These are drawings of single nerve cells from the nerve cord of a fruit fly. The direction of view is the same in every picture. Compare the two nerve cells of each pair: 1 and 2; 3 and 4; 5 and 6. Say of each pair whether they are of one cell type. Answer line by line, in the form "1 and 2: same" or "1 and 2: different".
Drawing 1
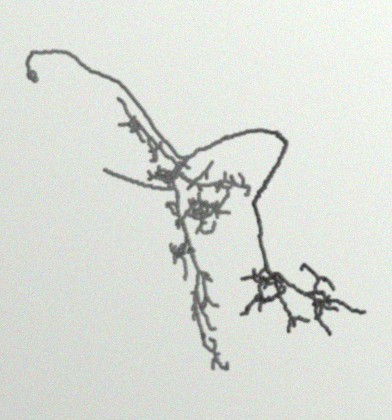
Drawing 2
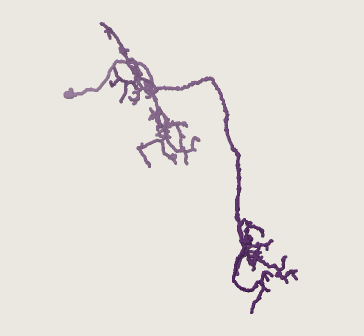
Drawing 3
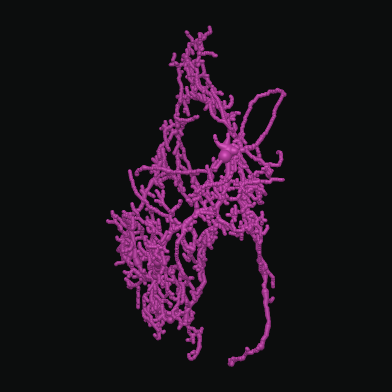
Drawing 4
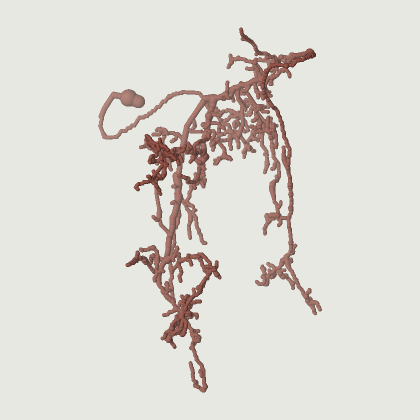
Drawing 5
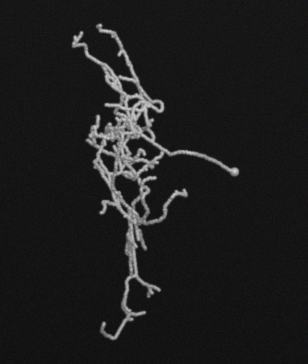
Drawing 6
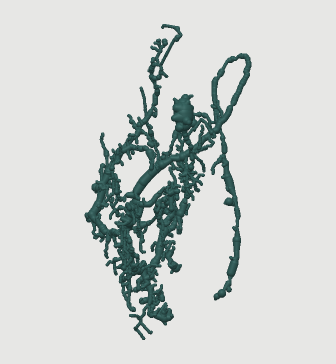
1 and 2: same
3 and 4: same
5 and 6: different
